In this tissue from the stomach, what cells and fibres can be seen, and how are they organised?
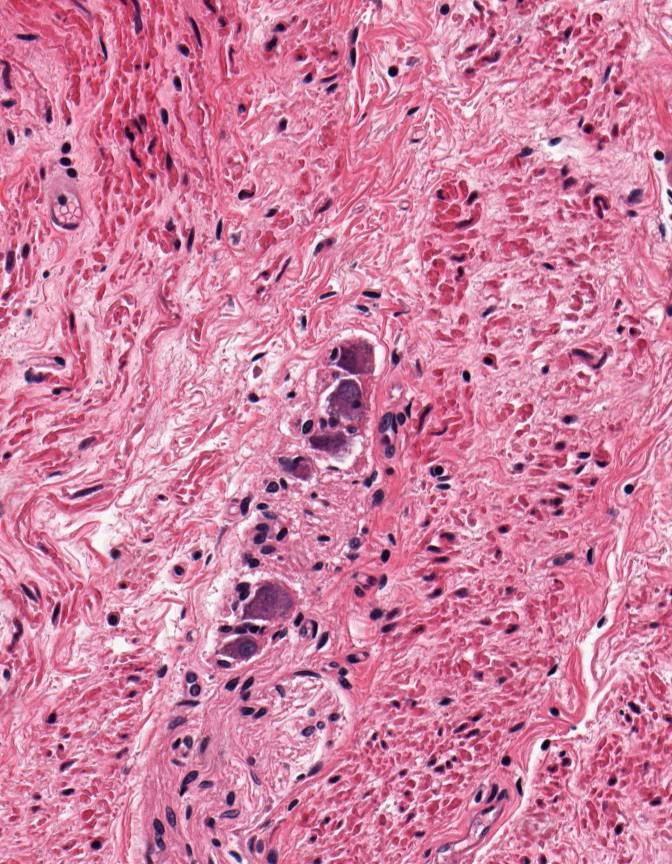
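Most of what I see is wavy pink fibres, with slender dark nuclei scattered among them. Then there are the large central cells, and narrow clear spaces separate some of them from the tissue around them. I can't find epithelium, glands or fat cells anywhere in the field.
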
